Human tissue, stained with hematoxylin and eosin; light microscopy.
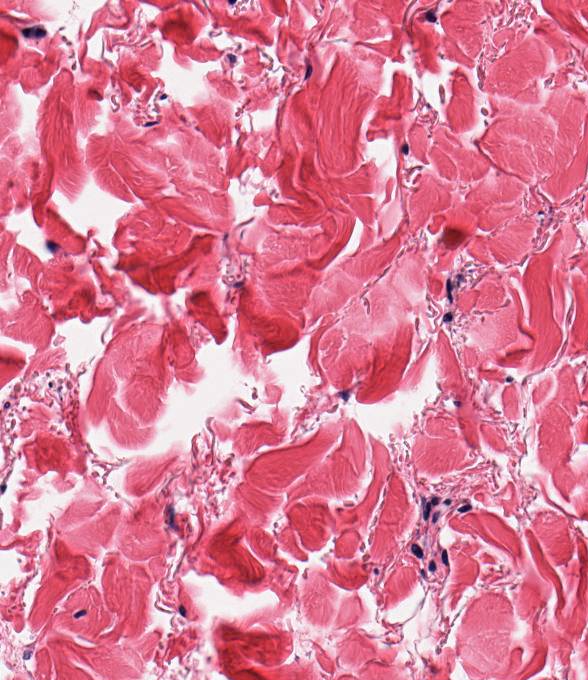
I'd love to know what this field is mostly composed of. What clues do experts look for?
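What you're looking at is dermis. Notice how sparse the nuclei are: the few small dark ones sit mostly between the bundles rather than inside them.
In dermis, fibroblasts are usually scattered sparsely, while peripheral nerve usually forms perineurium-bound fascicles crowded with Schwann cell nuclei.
So sparse a scatter suits dermis, not nerve. Between the bundles you can follow a delicate, loose network of thin pale pink strands. Look around and you will find no epithelium, no glands and no fat cells.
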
